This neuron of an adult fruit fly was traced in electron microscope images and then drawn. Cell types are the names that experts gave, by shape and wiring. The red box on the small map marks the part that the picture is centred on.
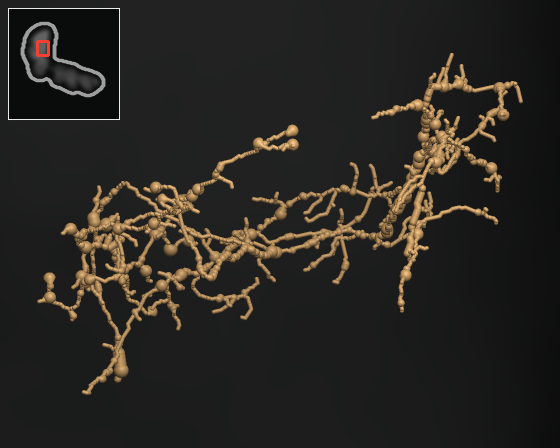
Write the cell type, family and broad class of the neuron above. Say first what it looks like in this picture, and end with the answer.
The cell body is at the lower left of the picture. The picture shows dozens of branch ends. The cell type is CB4158. The family is hemilineage SLPad1_anterior. It is a central-brain intrinsic neuron.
